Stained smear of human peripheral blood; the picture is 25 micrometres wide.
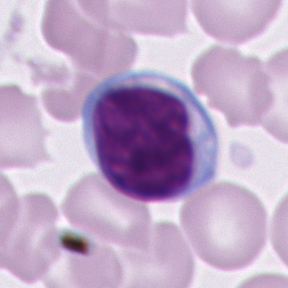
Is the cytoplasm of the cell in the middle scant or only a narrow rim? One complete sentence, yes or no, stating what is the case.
Yes, the cell's cytoplasm is limited to a thin rim around the nucleus.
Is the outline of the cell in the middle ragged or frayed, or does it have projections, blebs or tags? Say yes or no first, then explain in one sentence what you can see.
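No. The cell outline is smooth and roundish, with no surface projections.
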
